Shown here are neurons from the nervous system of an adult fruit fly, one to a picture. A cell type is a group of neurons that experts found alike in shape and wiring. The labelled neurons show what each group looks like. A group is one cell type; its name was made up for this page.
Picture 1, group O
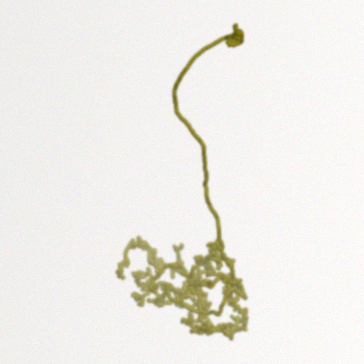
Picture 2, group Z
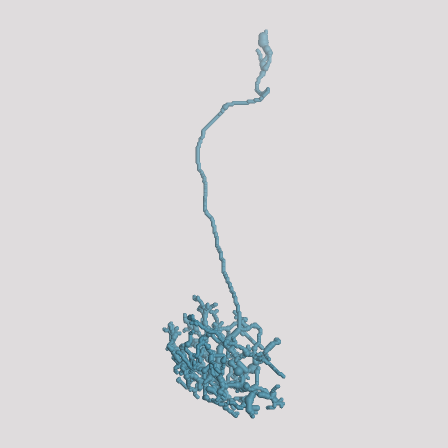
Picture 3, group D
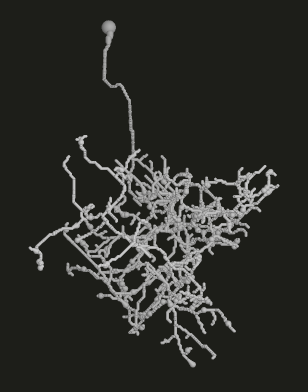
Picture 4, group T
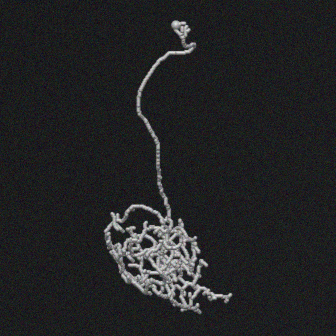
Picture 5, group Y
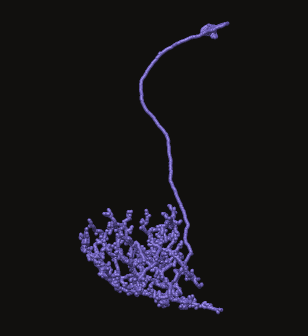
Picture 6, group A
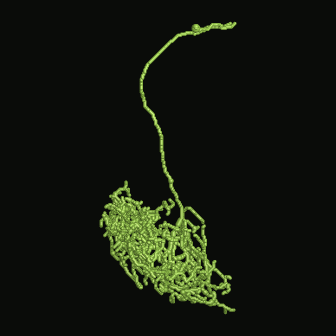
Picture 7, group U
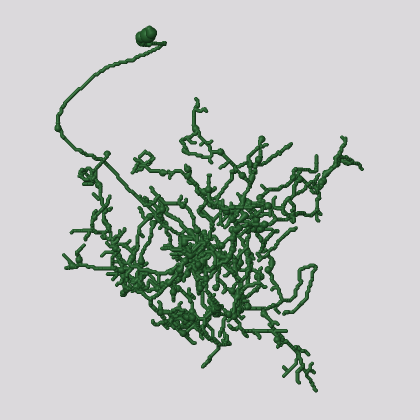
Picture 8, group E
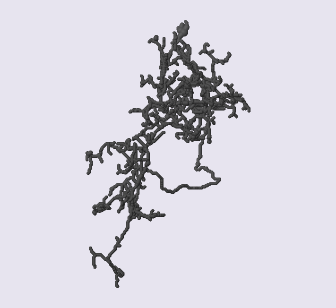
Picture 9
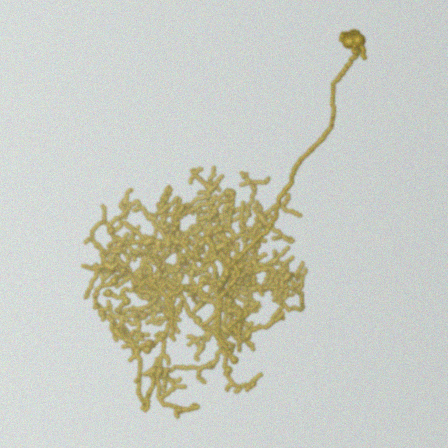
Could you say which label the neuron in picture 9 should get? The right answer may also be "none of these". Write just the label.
group A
